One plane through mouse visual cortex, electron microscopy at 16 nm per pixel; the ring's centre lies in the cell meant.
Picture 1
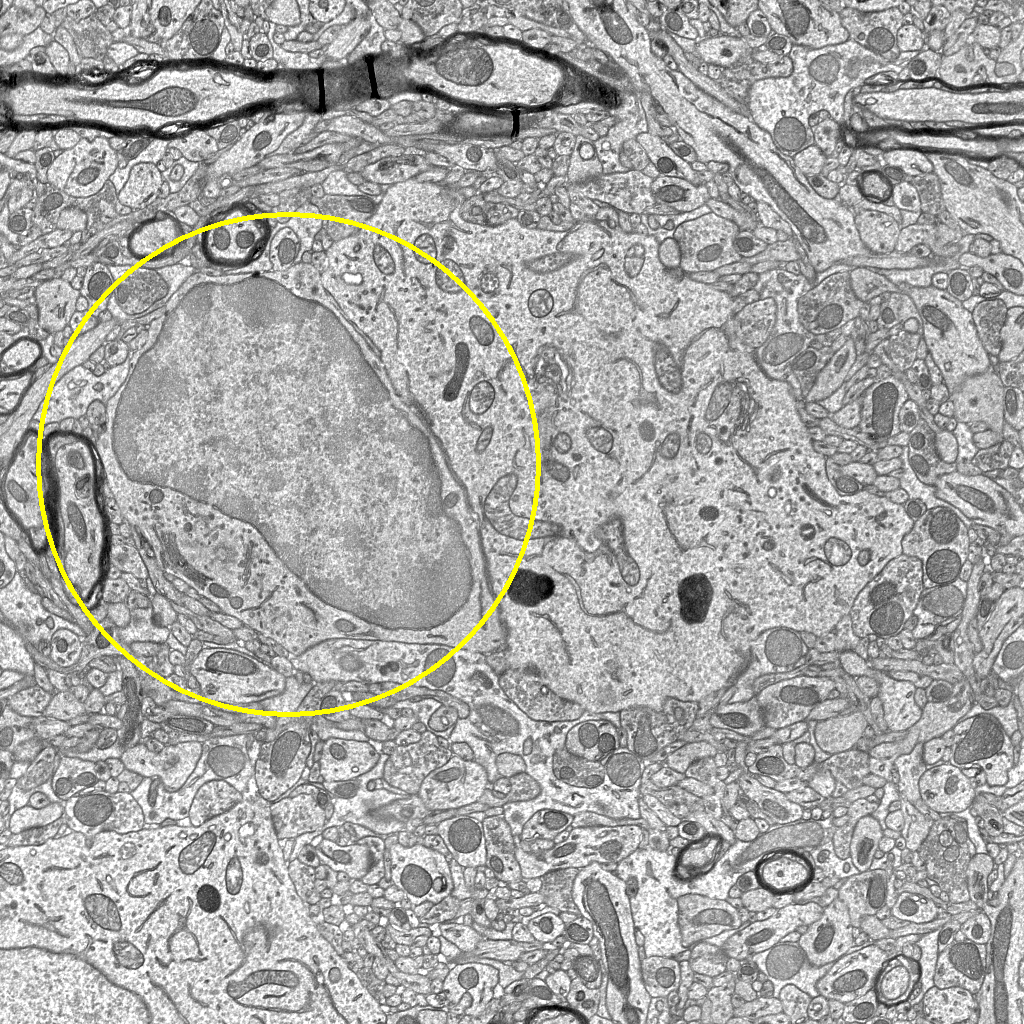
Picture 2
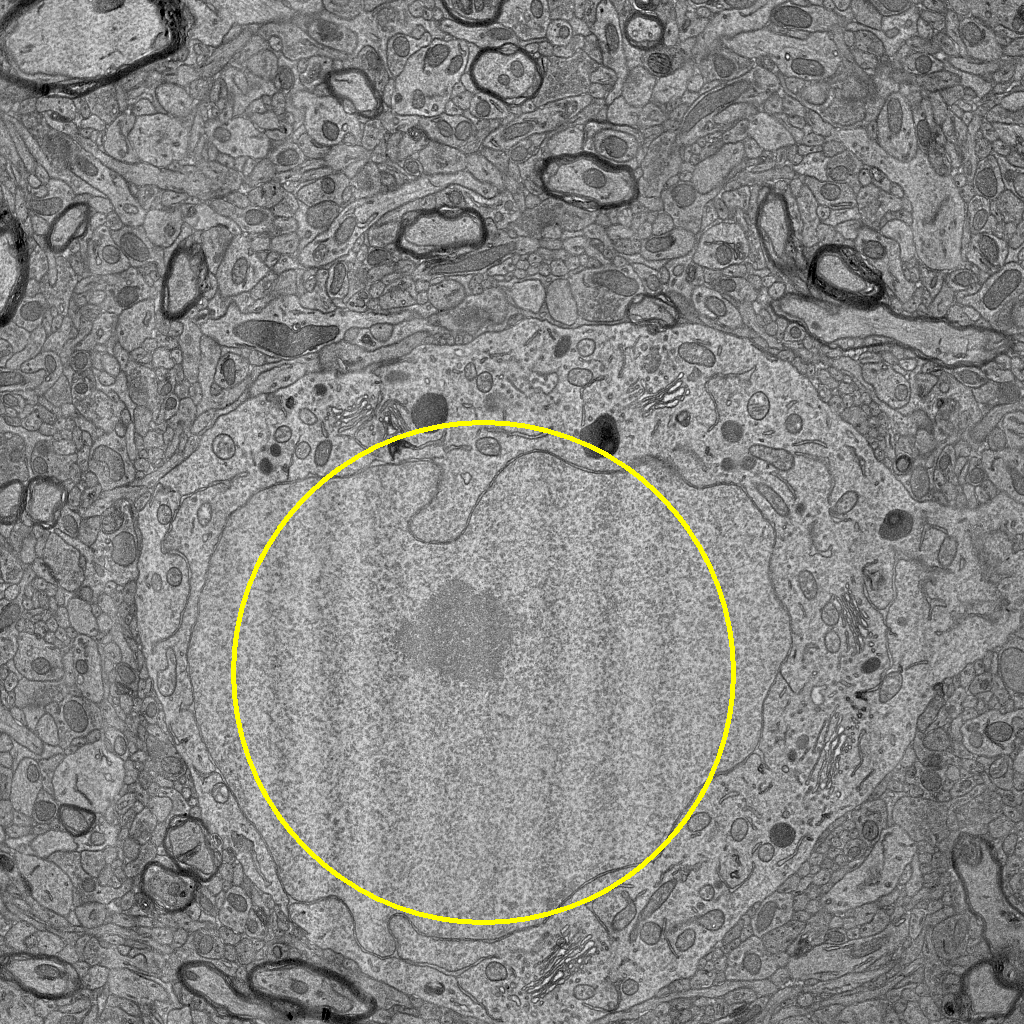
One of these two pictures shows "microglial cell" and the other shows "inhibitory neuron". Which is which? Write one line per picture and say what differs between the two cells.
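The cell in picture 1 is a microglial cell. The nuclear envelope is smooth, without deep infoldings.
The cell in picture 2 is an inhibitory neuron. The nuclear envelope has one deep, narrow infolding at the top of the nucleus.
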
